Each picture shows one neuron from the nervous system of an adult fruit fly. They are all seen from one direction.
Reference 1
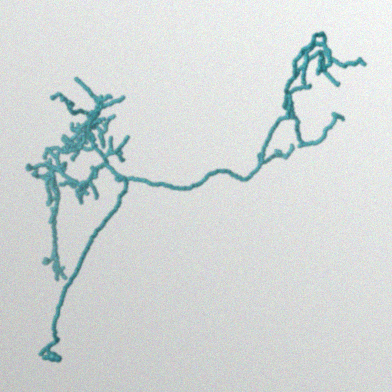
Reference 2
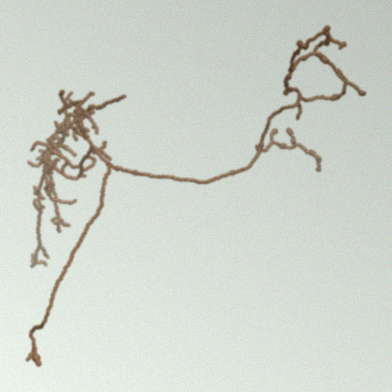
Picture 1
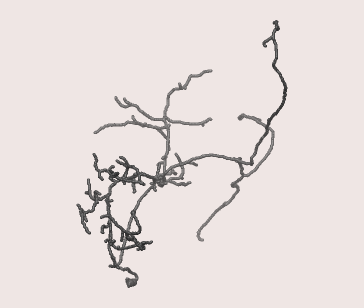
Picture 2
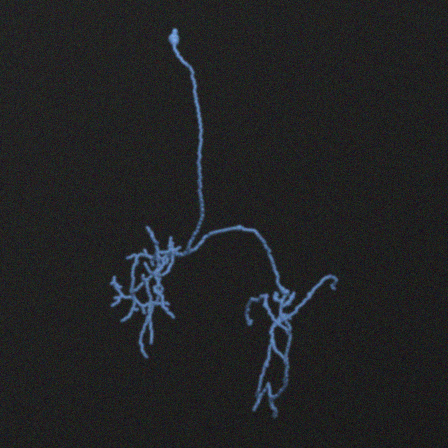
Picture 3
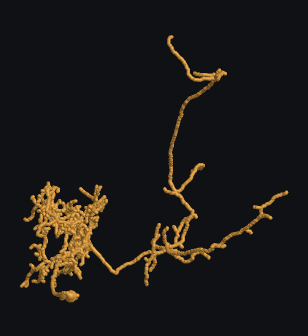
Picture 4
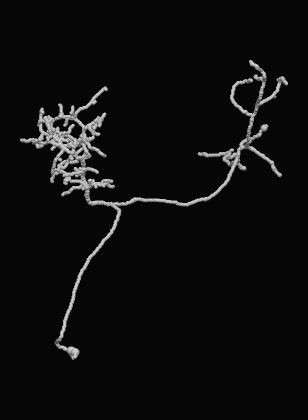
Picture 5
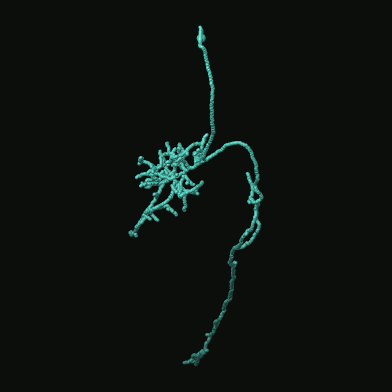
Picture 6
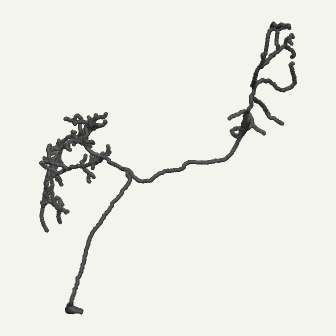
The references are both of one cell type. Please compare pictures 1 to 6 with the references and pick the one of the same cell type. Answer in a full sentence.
The neuron in picture 6 is of the same cell type.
